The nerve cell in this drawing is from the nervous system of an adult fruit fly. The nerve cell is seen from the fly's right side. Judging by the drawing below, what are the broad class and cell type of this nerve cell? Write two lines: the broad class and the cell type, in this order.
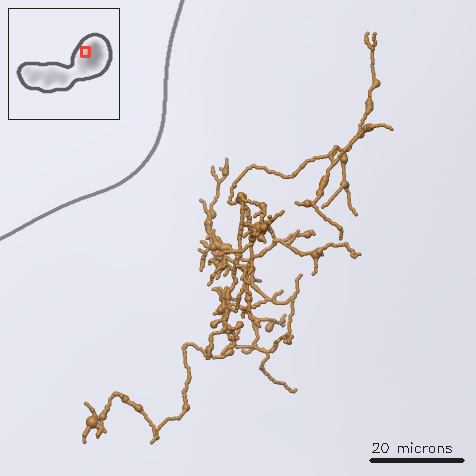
central-brain intrinsic neuron
PLP145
